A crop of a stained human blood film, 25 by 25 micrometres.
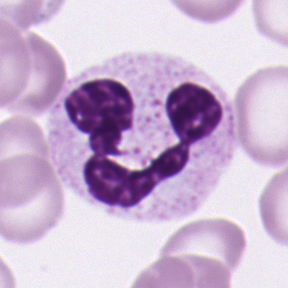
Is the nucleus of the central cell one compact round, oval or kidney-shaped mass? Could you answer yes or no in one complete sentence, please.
No, the cell's nucleus is segmented into two or more lobes.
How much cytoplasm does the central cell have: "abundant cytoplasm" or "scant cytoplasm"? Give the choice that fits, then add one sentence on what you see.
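Abundant cytoplasm. The cytoplasm is plentiful and pale pinkish-lilac.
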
